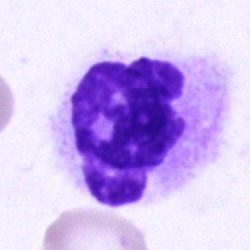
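Segmented neutrophil, the central cell in a bone marrow smear. Looking closer, the nucleus fills most of the cell; its chromatin is dense and dark purple, broken by a few small pale patches. The cytoplasm, pale lilac, is widest on the right side, and in it I can make out fine, faint purplish granules.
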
